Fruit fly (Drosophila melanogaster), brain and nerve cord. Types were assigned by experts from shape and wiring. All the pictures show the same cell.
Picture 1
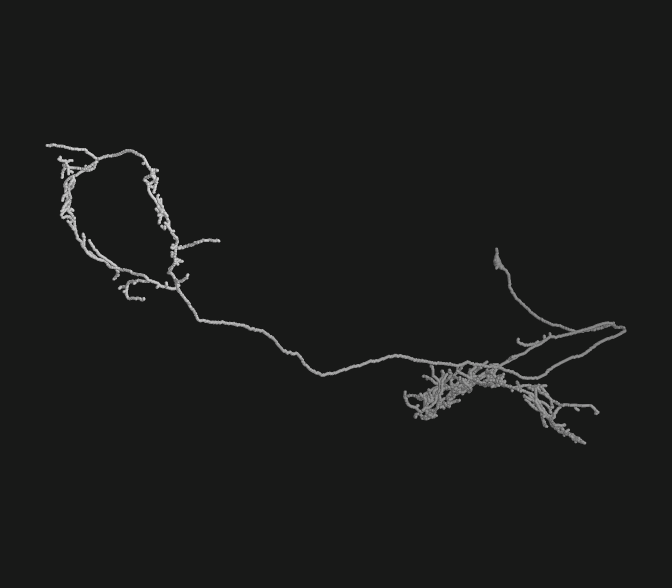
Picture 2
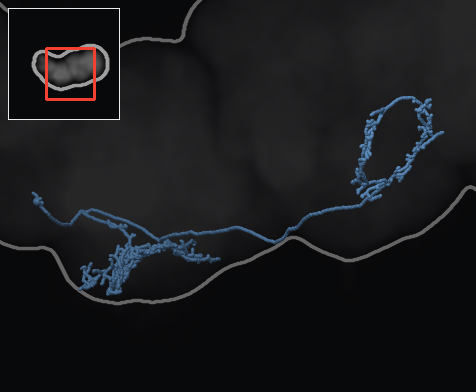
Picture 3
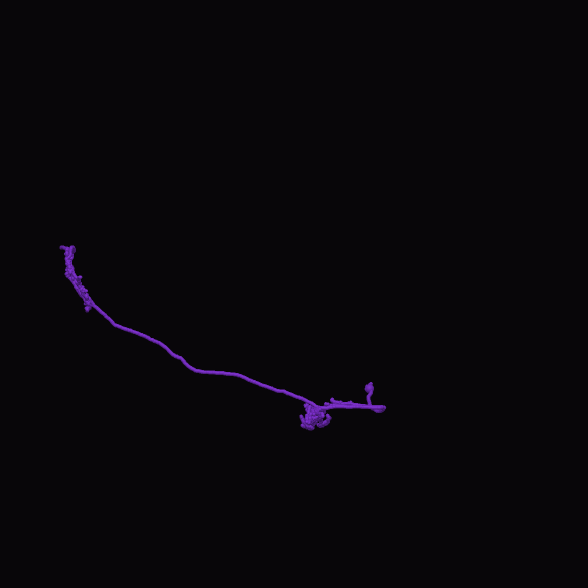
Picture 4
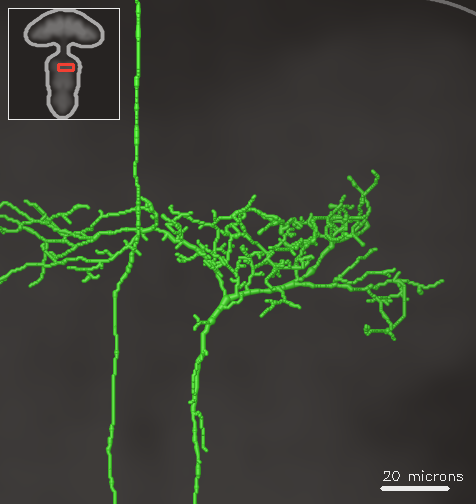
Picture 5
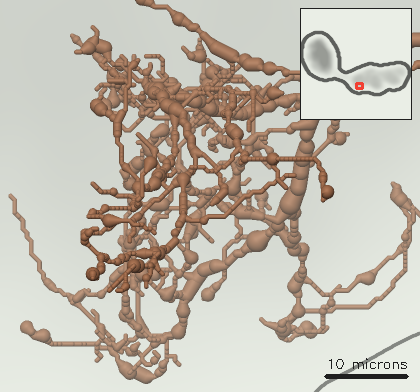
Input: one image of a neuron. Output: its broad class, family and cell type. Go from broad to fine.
ascending neuron; hemilineage 09B; AN09B017a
